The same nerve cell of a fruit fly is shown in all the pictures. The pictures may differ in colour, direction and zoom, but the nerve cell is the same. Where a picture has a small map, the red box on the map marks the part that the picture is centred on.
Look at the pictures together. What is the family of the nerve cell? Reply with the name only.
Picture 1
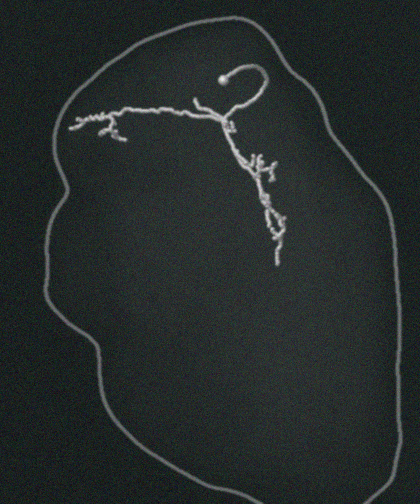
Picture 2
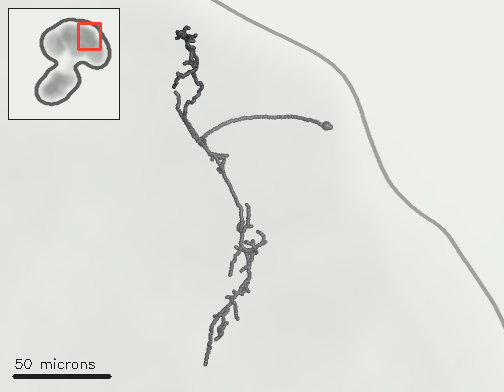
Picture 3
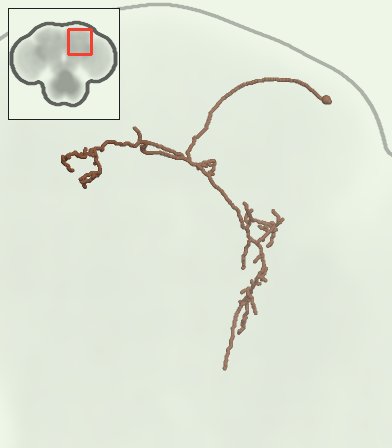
hemilineage SLPad1_posterior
